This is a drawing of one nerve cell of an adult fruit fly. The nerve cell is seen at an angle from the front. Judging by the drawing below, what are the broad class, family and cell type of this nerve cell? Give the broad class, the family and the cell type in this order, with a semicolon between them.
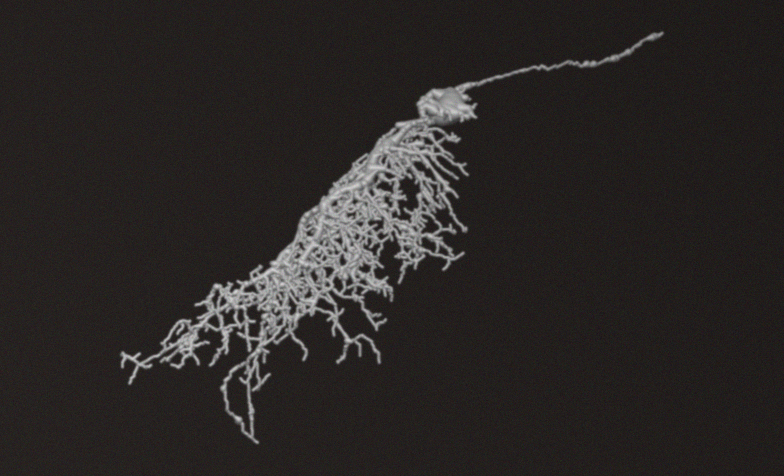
motor neuron of the nerve cord; MNad; MNad14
